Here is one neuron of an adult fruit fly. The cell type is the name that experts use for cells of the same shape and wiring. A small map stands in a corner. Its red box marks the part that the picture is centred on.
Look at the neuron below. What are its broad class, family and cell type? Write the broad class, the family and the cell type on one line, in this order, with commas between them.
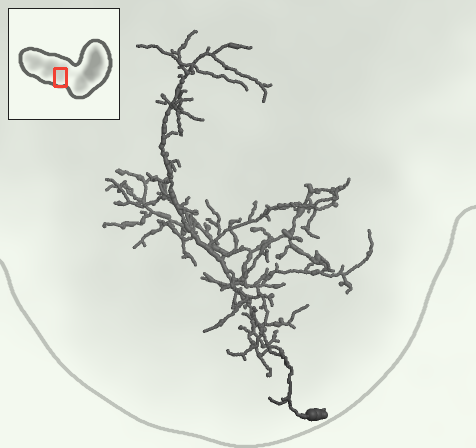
nerve-cord intrinsic neuron, hemilineage 13A, IN13A042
